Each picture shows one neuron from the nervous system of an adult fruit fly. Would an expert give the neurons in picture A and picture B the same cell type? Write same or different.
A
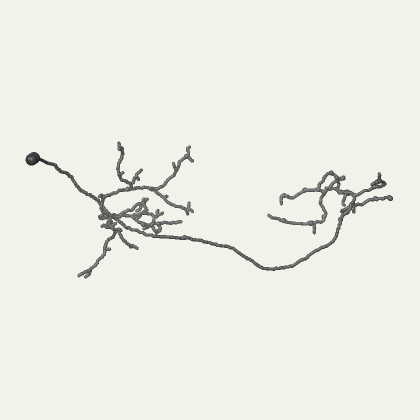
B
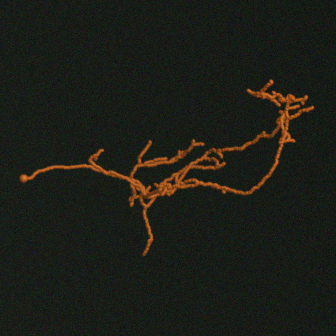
different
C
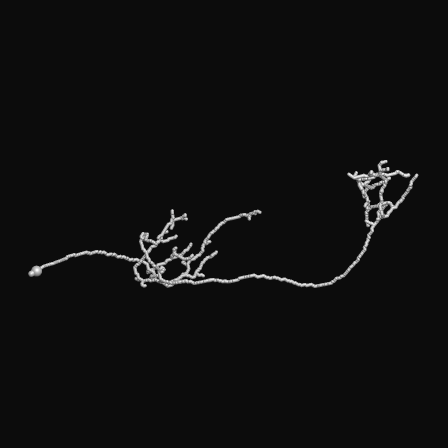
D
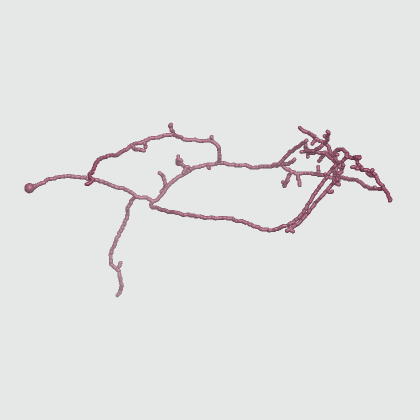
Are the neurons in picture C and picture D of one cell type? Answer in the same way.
different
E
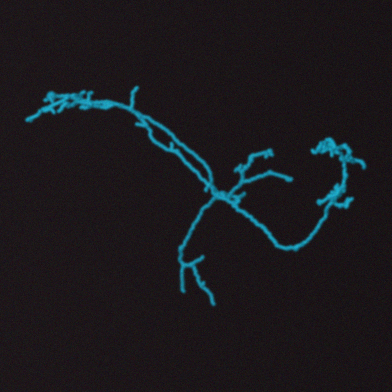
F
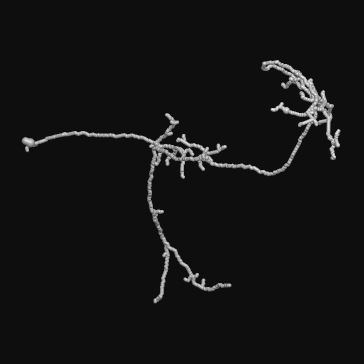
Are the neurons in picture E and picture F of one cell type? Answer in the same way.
different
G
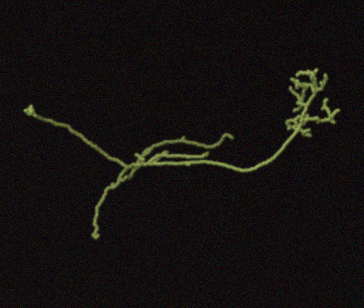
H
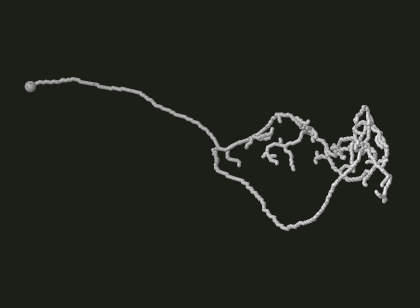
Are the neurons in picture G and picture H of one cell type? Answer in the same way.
different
